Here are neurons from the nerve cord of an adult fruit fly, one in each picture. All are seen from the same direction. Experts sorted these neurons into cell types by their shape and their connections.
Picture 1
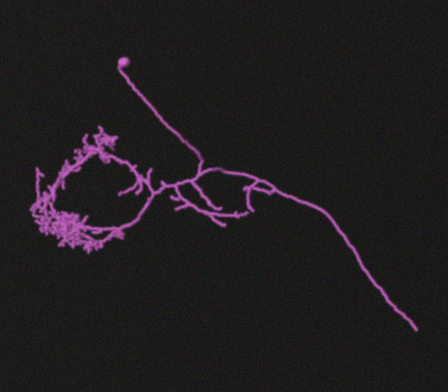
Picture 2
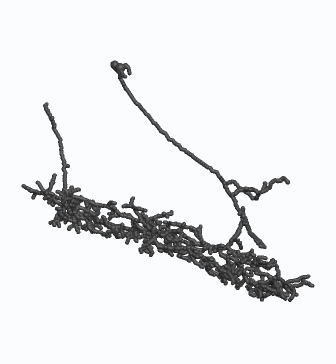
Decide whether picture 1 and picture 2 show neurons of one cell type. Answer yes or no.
no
